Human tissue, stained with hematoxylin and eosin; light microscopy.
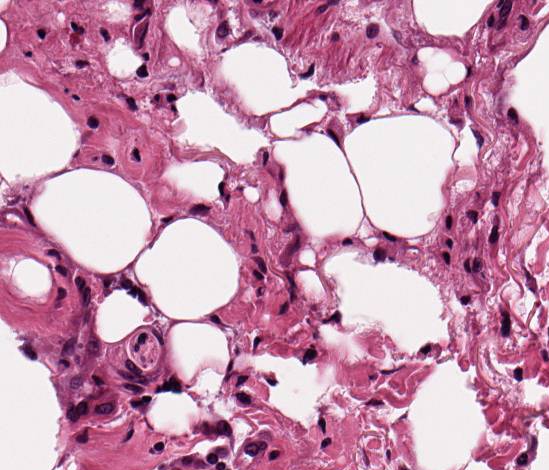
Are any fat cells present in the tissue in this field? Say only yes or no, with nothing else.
Yes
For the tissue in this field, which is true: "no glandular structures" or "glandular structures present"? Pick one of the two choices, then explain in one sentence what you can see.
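No glandular structures. No epithelium or glands are present anywhere in the field.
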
